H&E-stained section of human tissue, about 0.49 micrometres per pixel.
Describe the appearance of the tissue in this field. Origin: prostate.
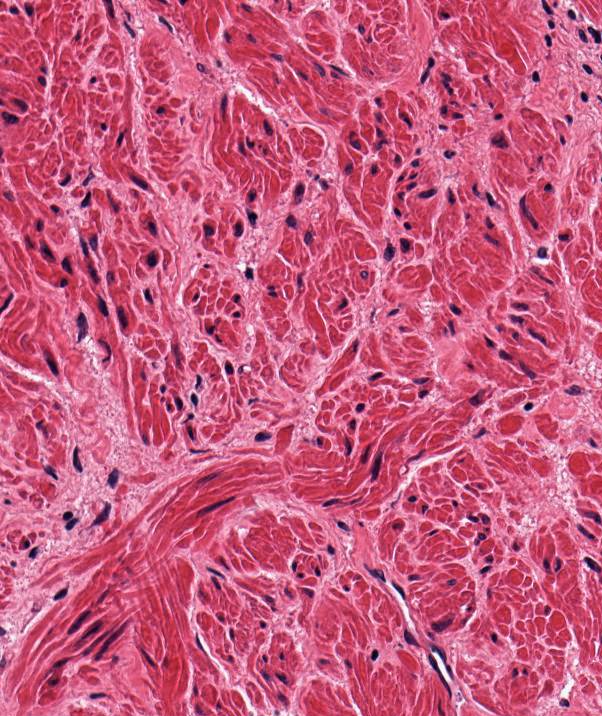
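Let me start with the bundle cut lengthwise: it sweeps diagonally from the lower left edge toward the centre. Its nuclei look elongated and blunt-ended. Elsewhere, most bundles seem cut across, giving small rounded cell profiles. The muscle cell cytoplasm stains deep pink.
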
